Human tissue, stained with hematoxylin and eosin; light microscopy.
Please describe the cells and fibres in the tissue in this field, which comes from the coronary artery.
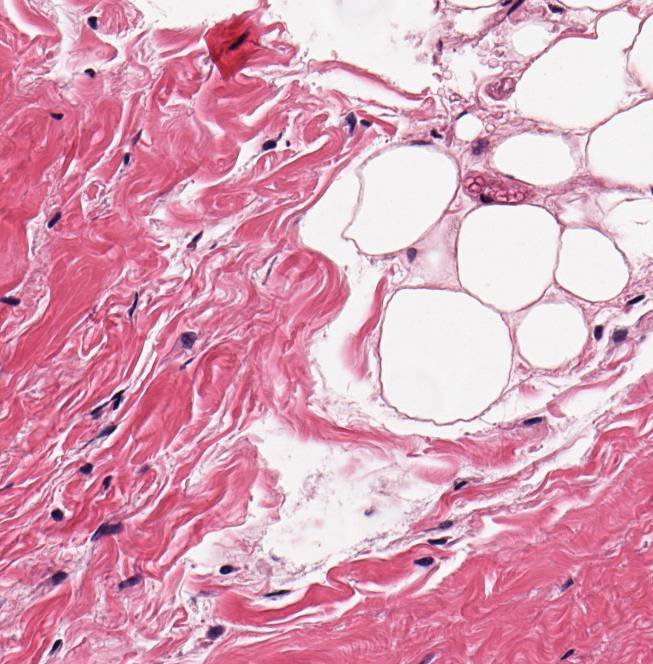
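Dense pink collagen fills the left side and lower edge of the field; a cluster of fat cells lies upper right. The collagen bundles are thick, wavy and multidirectional. Sparse fibroblast nuclei, dark, slender and spindle-shaped, lie scattered between them. The fat cells are large, empty-looking clear spaces, each with a thin pink rim.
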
